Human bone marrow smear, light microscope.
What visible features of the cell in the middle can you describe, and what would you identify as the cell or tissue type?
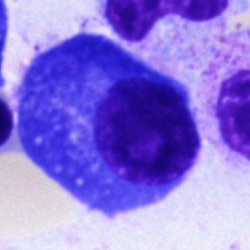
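Abundant cytoplasm stains a deep blue, and small round clear vacuoles are scattered through it. The nucleus lies off-centre, pushed toward the right side of the cell, with a paler zone of cytoplasm beside it on the left. It is a plasma cell.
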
